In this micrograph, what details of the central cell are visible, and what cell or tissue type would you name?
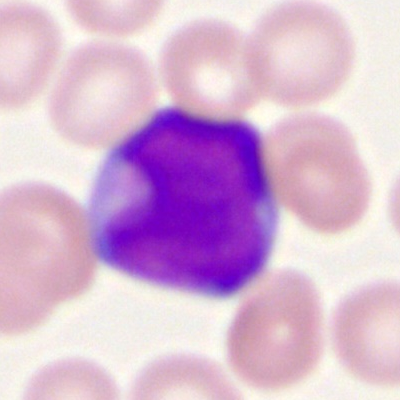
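The nucleus occupies most of the cell. On its left side the nucleus has a notch, where paler cytoplasm is visible. Cytoplasm is scant and appears mainly as a narrow pale area at the left. The visible cytoplasm is pale blue. This cell is a myeloblast.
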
